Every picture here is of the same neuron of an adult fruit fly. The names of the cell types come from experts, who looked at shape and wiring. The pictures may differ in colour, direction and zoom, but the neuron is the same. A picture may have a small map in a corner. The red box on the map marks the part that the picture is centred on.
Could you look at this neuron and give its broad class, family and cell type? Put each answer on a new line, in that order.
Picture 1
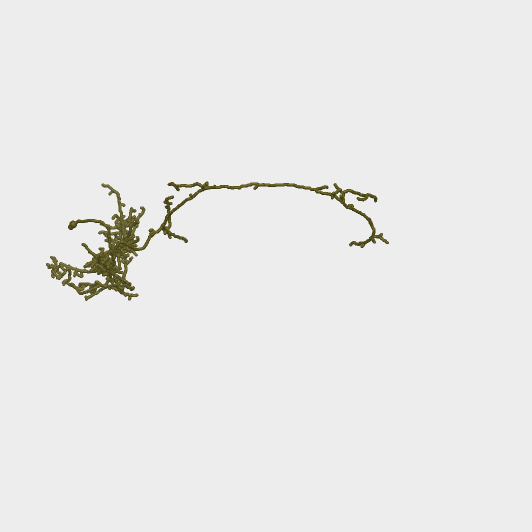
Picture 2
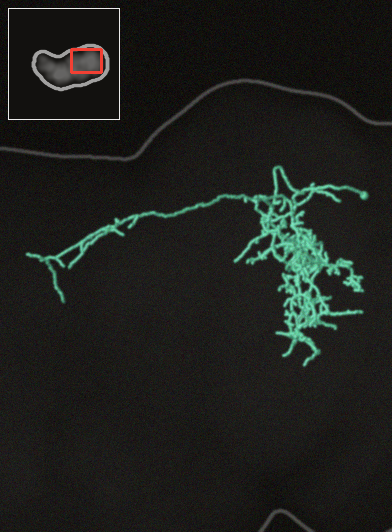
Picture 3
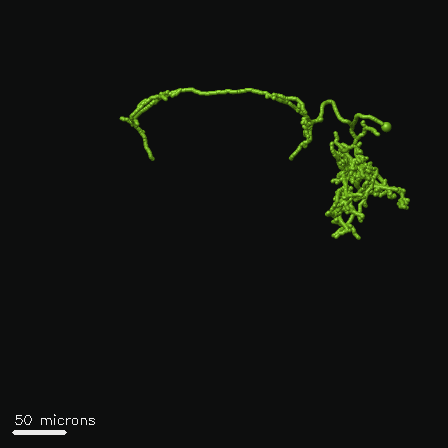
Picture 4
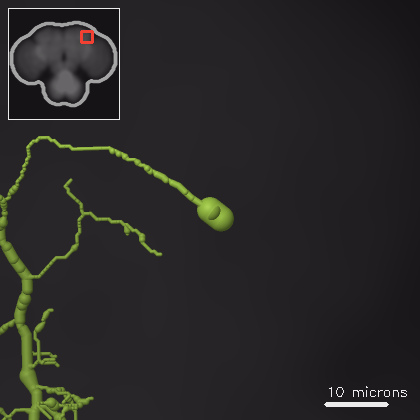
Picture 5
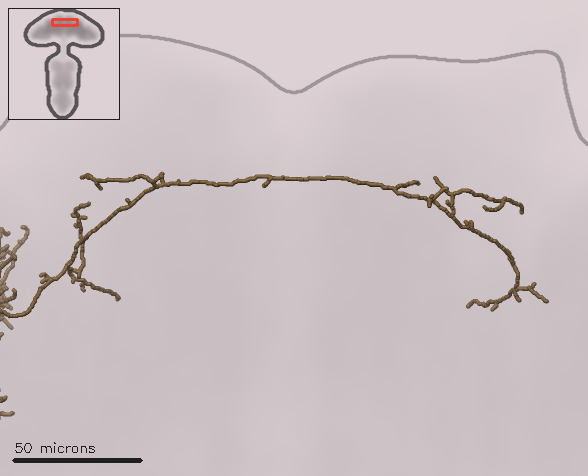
central-brain intrinsic neuron
hemilineage SLPad1_anterior
AVLP753m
